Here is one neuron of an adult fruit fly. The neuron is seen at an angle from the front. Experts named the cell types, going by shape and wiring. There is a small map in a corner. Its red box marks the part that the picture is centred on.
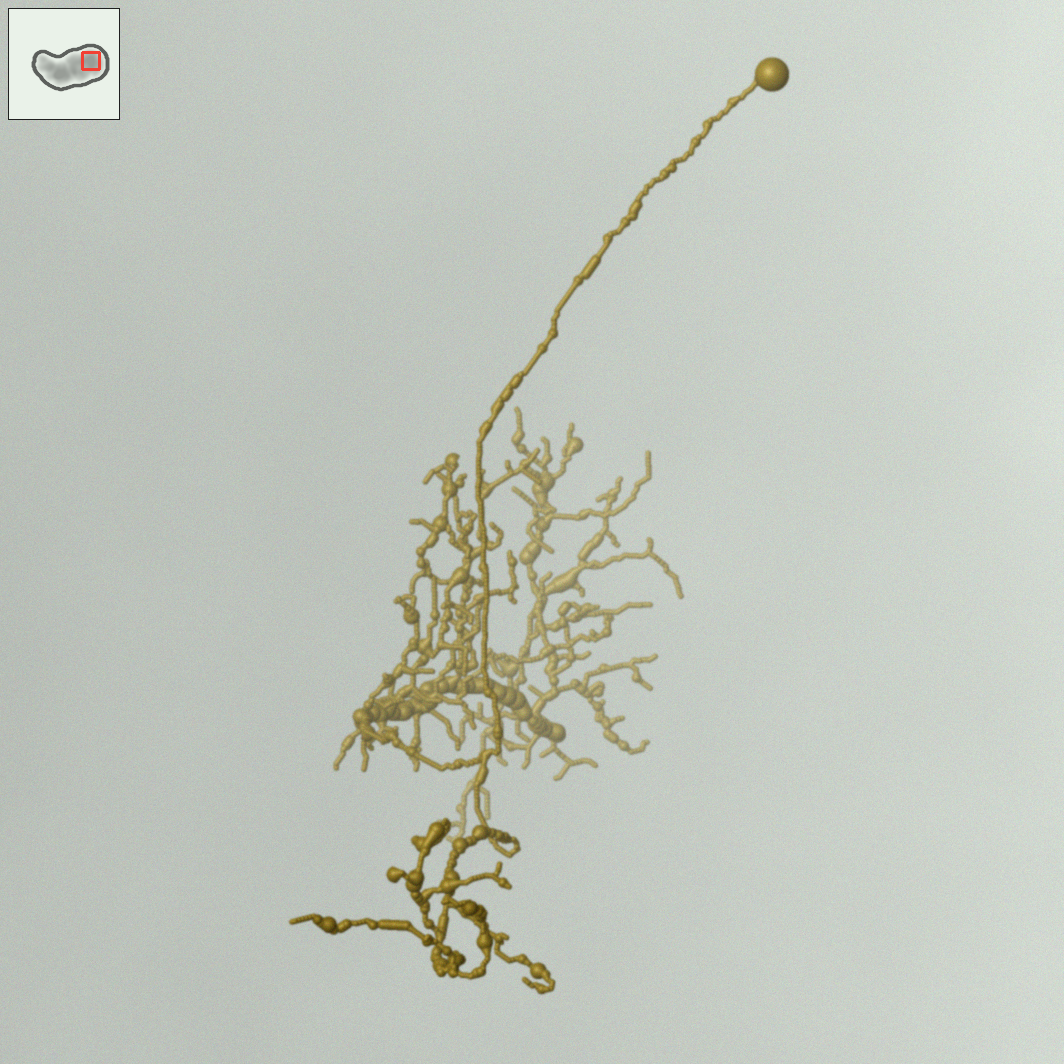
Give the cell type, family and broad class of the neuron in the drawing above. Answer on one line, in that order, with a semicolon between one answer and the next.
LPLC2; hemilineage VPNd1; visual projection neuron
